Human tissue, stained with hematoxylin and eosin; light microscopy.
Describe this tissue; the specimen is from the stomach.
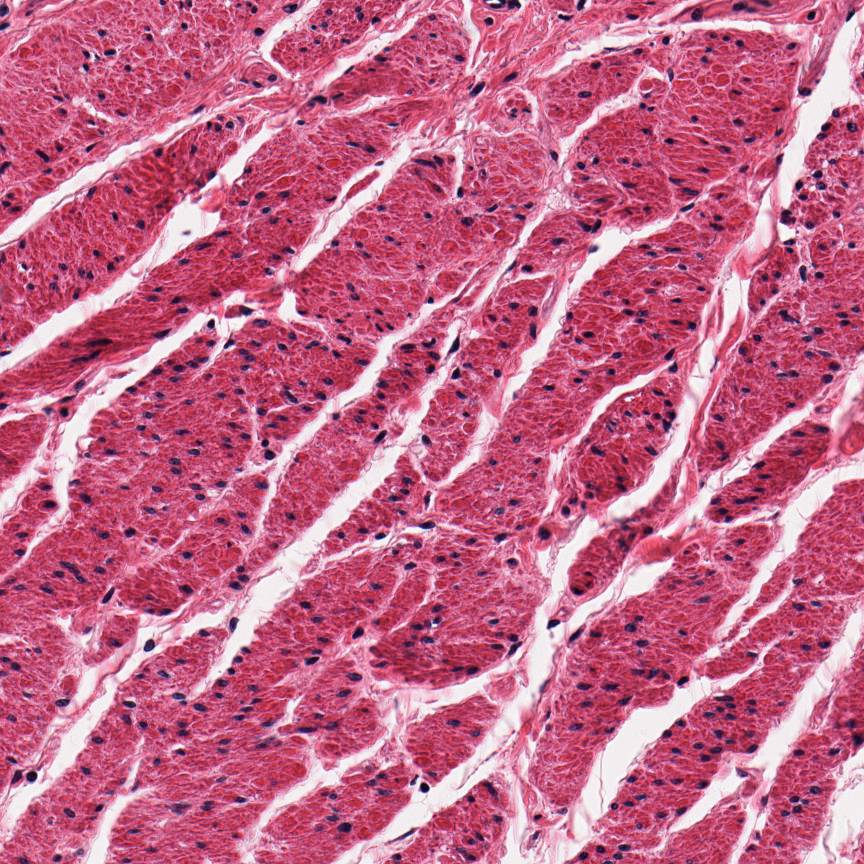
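Deep pink-red staining of fibre cytoplasm. Small, dark, oval to elongated nuclei scattered fairly evenly through the bundles. Between bundles, only thin strands of pale pink connective tissue. No epithelium or glands anywhere in field.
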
